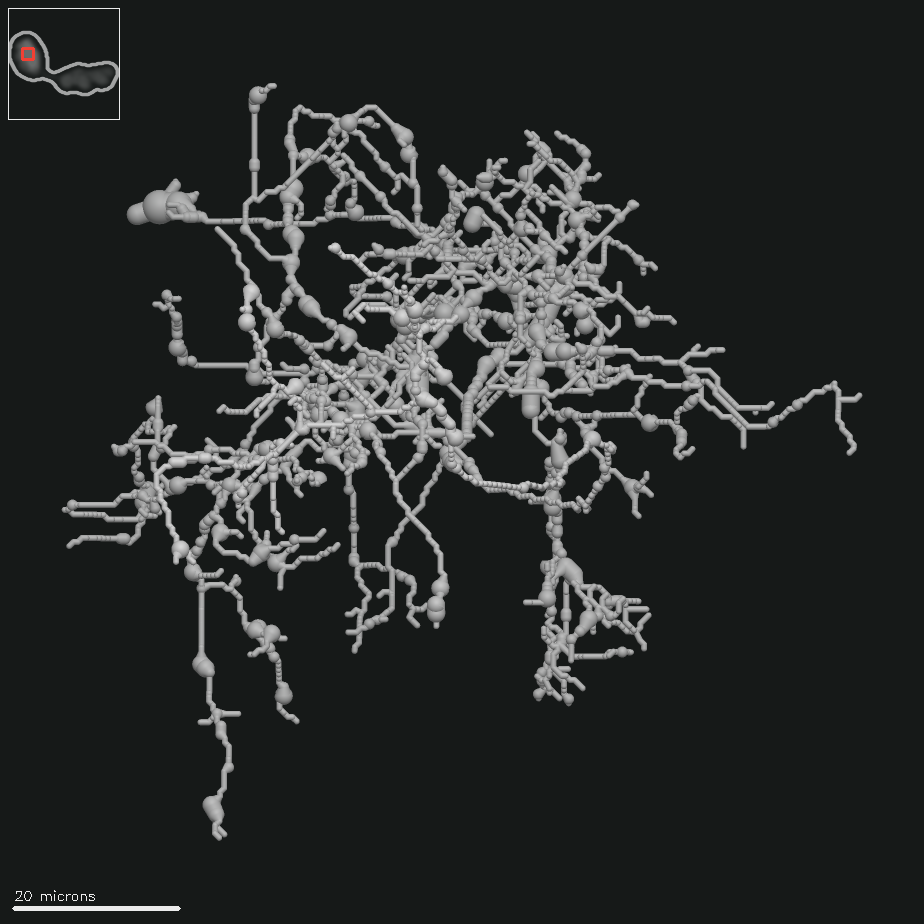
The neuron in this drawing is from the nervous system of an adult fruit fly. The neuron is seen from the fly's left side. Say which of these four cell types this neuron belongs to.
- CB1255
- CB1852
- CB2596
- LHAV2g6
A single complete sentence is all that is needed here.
The neuron here is of the cell type CB1852.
